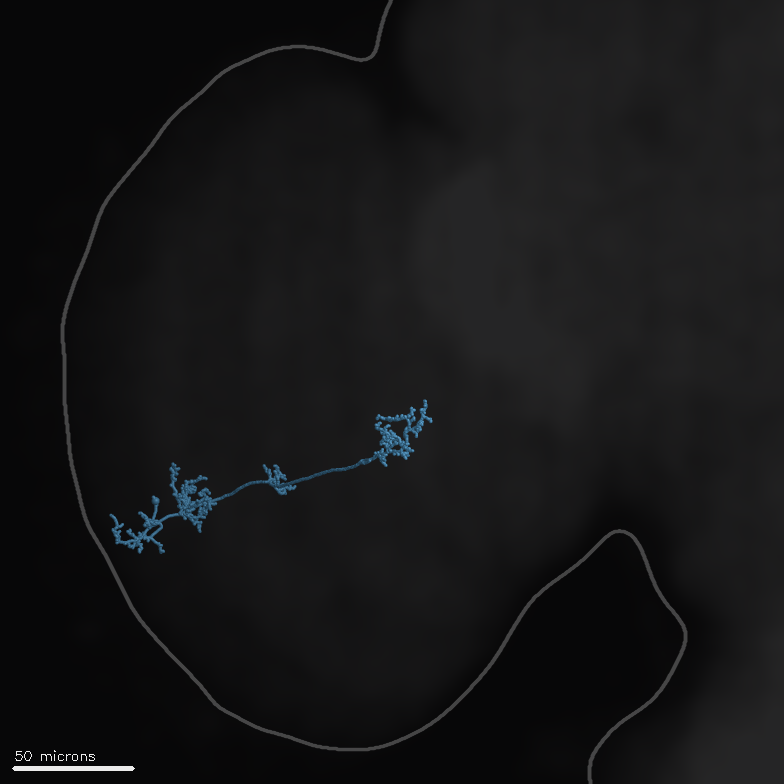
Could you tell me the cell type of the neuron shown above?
TmY5a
